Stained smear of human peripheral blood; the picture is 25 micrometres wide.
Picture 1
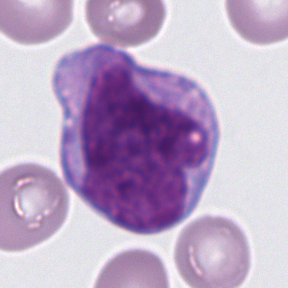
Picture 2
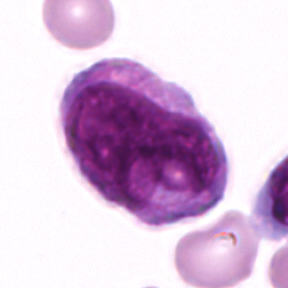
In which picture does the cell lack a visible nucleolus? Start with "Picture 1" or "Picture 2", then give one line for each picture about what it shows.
Picture 1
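Picture 1: No distinct nucleoli are visible in the nucleus.
Picture 2: A pale, rounded nucleolus lies in the lower right part of the nucleus.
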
